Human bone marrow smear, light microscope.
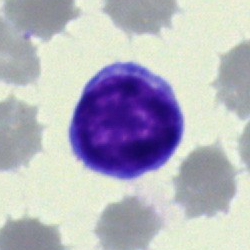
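Lymphocyte in the middle here: its outline is smooth and round, and the nucleus takes up nearly the whole cell, so the cytoplasm is just a very thin rim. The chromatin is dense and clumped, with lighter patches between the dark masses, and you won't spot any distinct nucleoli.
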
